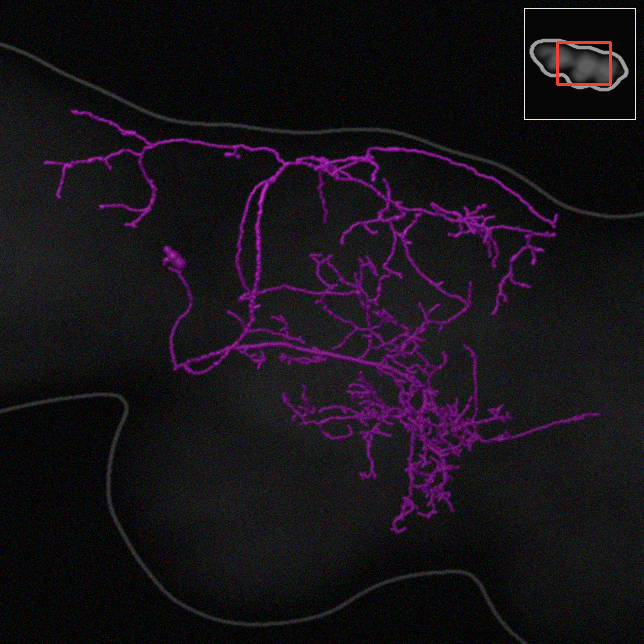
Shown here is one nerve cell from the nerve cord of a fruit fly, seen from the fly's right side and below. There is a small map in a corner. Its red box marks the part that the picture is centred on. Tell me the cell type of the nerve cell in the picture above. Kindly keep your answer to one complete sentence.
Under cell type classification, the nerve cell is IN19B031.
